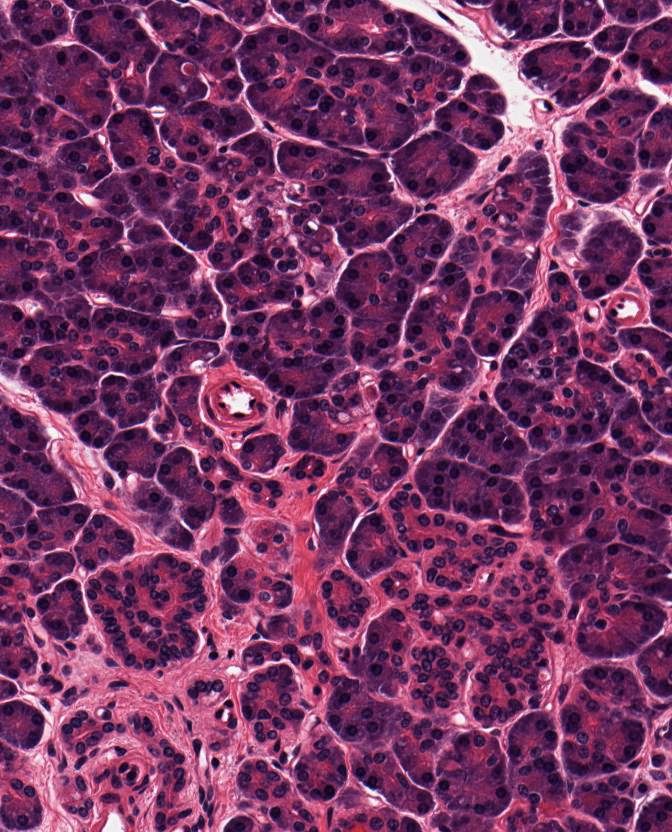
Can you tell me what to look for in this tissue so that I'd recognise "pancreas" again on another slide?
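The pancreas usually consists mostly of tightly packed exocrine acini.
That agrees with this field, whose acinar cells carry round, dark nuclei placed at their bases. Their cytoplasm is dark purple toward the base and paler pink toward the centre of each acinus. The acinar lumens are tiny and barely visible. No fat cells are present in the septa or between the lobules.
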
